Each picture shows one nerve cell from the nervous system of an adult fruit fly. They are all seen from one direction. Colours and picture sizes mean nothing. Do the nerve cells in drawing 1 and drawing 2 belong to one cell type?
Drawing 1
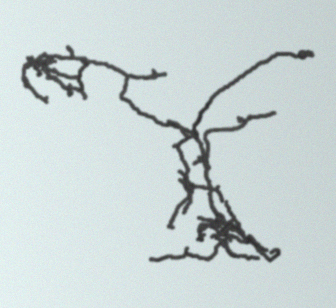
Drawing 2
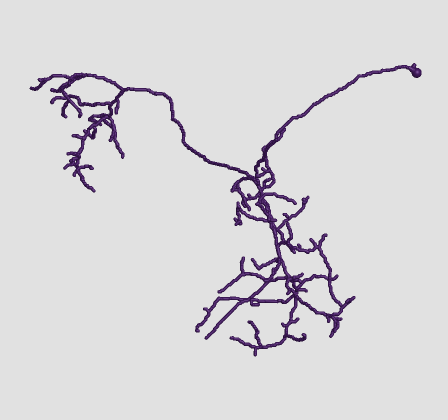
yes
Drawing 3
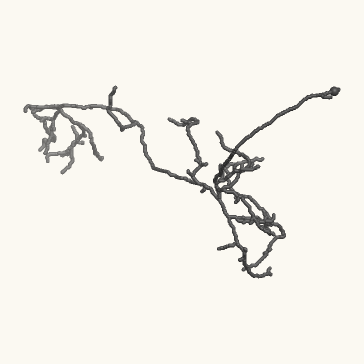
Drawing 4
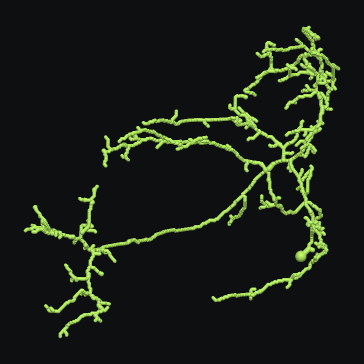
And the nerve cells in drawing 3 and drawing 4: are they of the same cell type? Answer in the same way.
no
